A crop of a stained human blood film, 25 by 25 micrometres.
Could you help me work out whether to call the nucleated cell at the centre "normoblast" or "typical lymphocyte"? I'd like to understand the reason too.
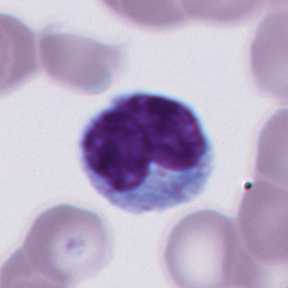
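This is a typical lymphocyte. Its chromatin is dark purple and coarsely clumped, leaving a visible pattern.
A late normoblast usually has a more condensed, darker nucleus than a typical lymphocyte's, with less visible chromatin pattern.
The pale grey-blue cytoplasm lies mostly below the nucleus.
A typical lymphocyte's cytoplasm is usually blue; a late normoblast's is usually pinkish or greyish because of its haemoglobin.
The cell measures about 11 micrometres across, and its nucleus, about 10 by 9 micrometres, fills about 60% of its area.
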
